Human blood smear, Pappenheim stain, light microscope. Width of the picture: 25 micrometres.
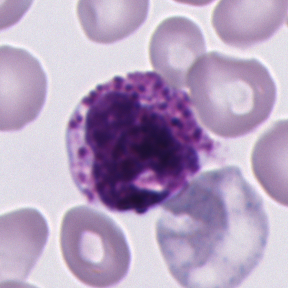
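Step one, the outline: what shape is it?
Roughly round.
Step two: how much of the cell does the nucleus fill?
A dark purple mass fills most of the cell, with a small pale gap in its lower part.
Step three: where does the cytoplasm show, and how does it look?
On the left side, as a pale, nearly clear rim with few granules.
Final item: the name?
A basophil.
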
